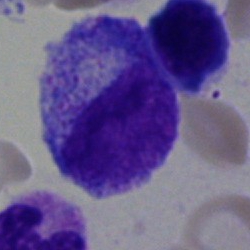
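Promyelocyte. The nucleus is a single unlobed mass lying off-centre, filling the lower right part of the cell. Across the upper left, a moderate amount of cytoplasm forms a broad crescent, and you can see it is filled with many small reddish-purple granules.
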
